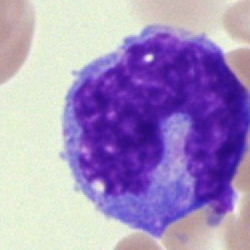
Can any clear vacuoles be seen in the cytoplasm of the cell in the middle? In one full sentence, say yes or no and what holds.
Yes, inside the cytoplasm of this cell lie one or more clear vacuoles.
